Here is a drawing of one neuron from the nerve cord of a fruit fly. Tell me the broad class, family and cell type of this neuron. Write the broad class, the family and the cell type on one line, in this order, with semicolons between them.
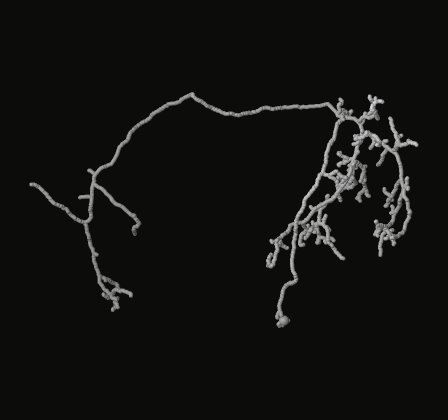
nerve-cord intrinsic neuron; hemilineage 14B; IN14B011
